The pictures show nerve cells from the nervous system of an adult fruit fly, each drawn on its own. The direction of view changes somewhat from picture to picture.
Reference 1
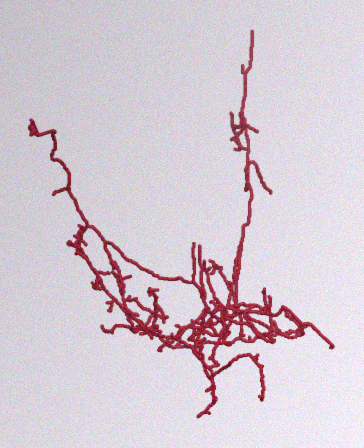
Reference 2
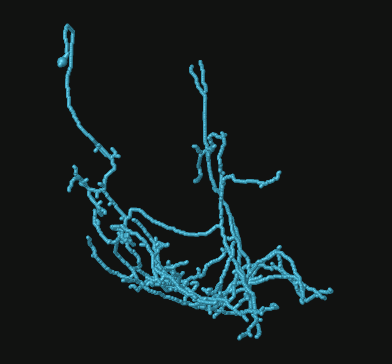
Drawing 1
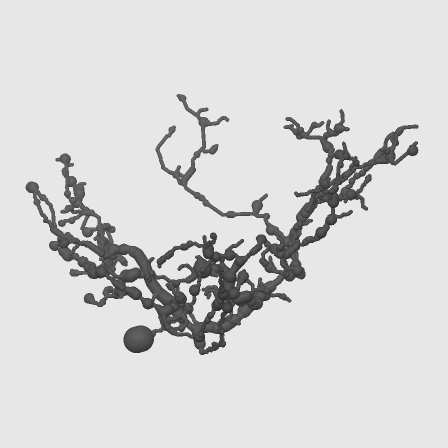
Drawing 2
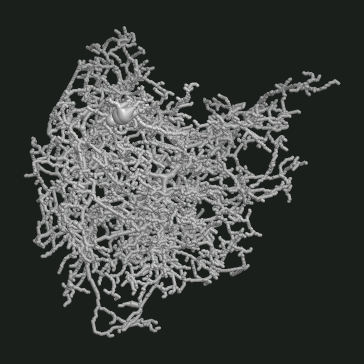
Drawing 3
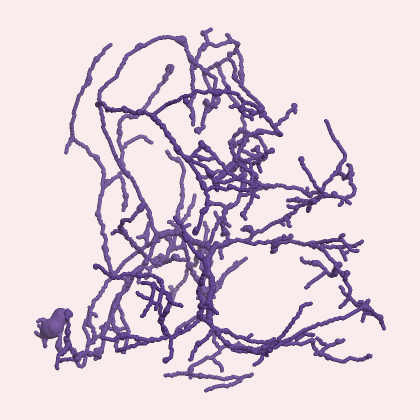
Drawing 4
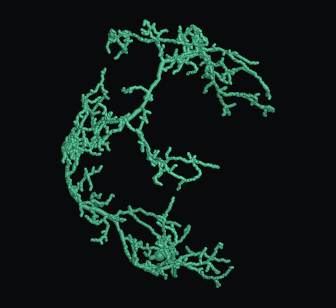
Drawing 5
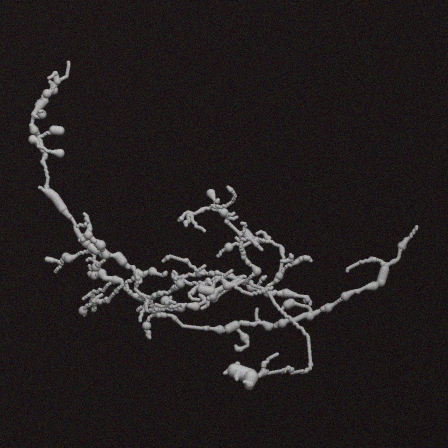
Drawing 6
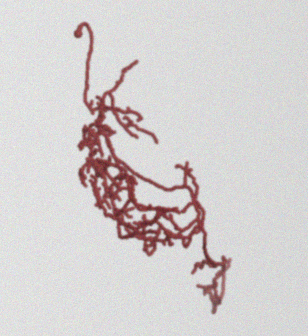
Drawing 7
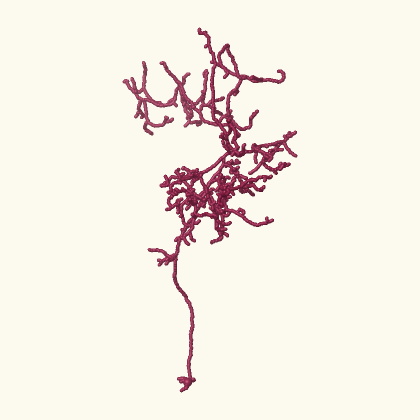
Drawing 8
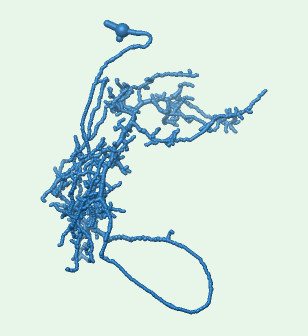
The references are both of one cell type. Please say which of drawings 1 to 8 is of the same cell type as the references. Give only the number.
6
